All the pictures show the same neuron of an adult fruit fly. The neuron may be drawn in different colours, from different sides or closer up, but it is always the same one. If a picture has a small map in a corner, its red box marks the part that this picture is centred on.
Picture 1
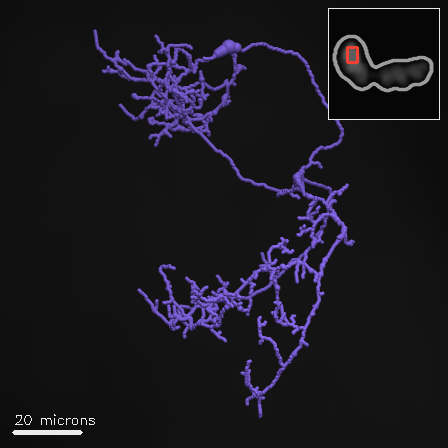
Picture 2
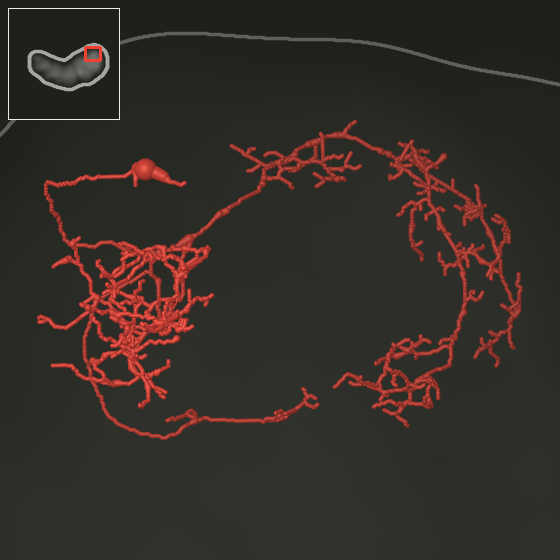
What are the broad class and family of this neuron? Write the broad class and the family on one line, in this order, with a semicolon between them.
central-brain intrinsic neuron; hemilineage SMPpd1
